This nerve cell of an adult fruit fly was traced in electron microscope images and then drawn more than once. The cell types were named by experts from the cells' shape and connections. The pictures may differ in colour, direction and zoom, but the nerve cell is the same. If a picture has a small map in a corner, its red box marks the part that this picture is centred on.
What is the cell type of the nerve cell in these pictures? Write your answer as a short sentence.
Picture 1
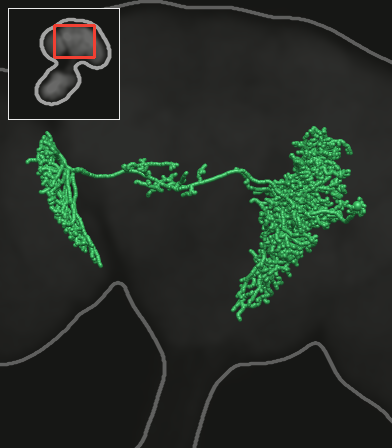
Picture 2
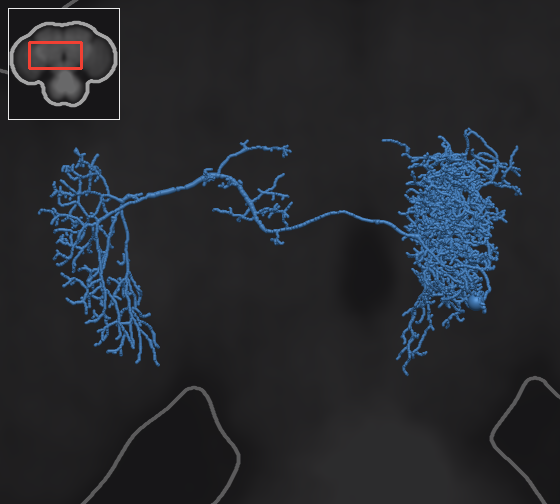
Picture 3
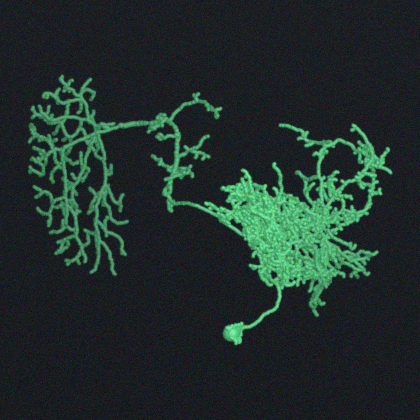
The cell type is LoVC11.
